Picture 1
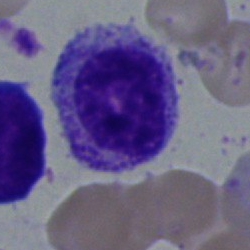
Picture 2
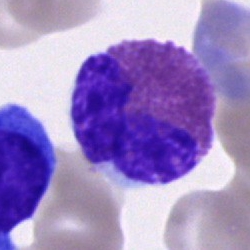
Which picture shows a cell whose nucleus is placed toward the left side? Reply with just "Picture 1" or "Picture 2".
Picture 2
